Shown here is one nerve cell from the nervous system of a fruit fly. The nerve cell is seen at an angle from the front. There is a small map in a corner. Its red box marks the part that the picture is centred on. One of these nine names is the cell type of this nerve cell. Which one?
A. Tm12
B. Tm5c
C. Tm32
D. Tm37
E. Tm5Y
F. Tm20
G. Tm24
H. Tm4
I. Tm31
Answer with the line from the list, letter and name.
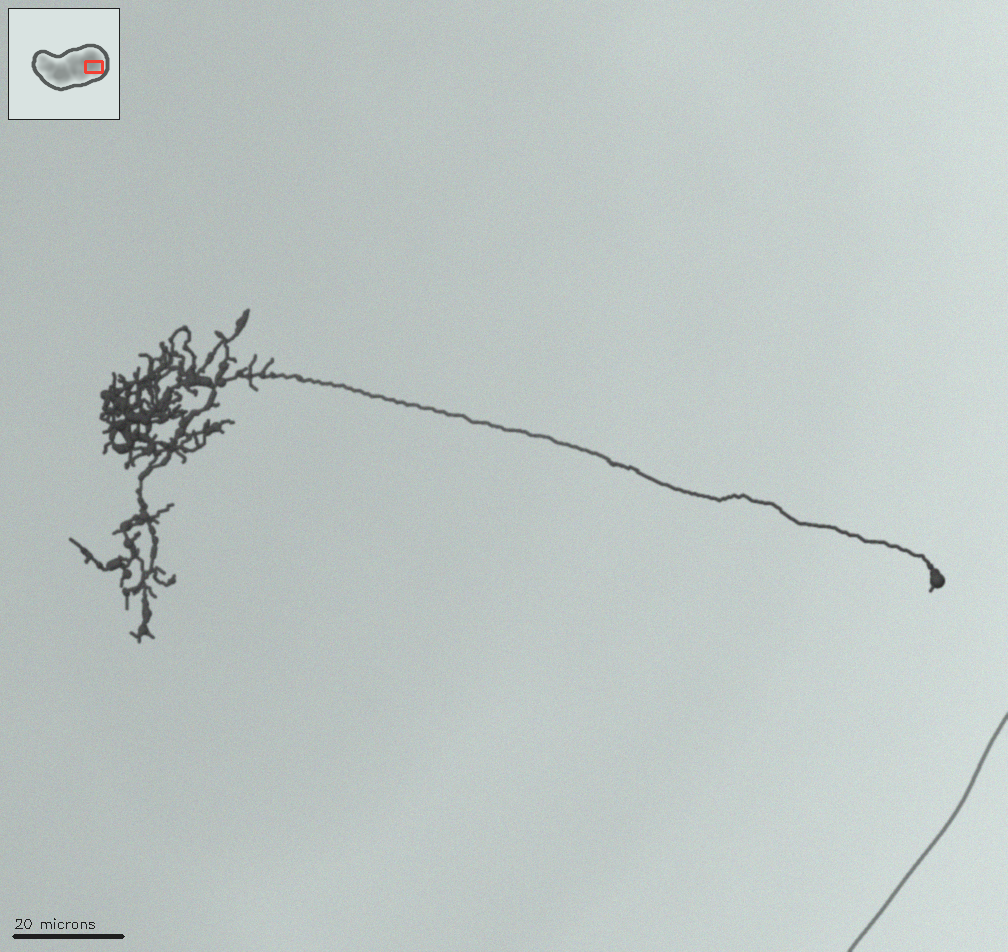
G. Tm24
